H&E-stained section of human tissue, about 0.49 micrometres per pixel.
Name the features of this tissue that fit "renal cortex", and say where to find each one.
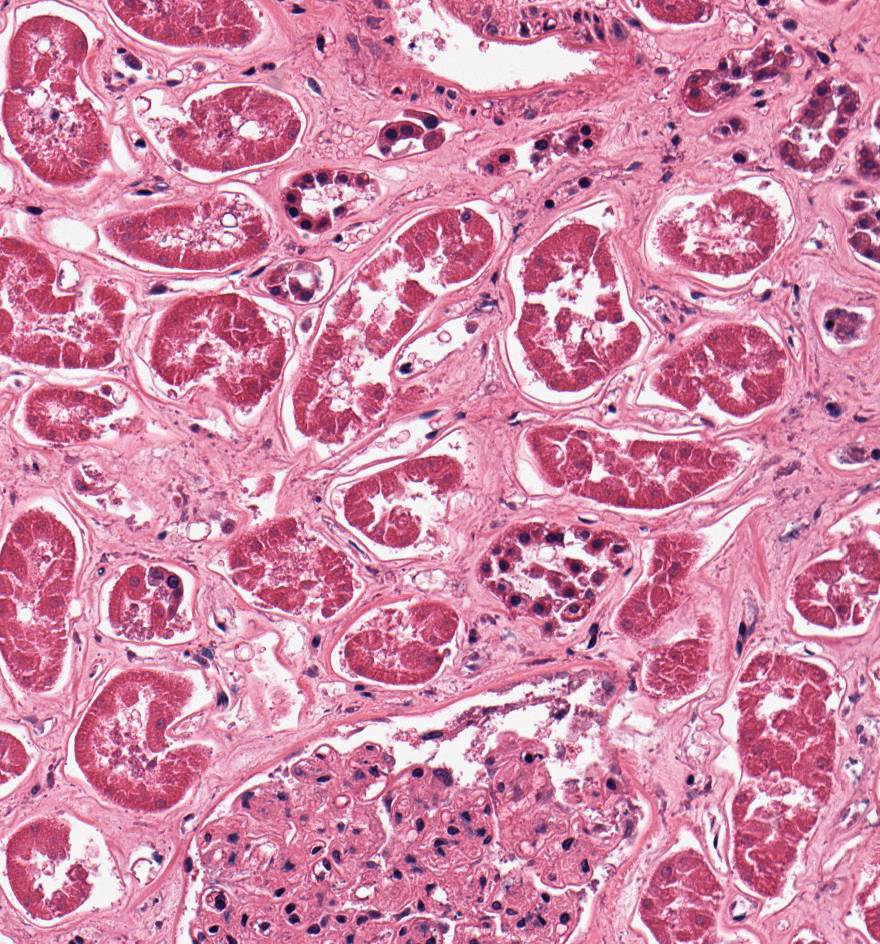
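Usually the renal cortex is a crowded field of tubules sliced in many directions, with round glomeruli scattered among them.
Here most tubules have cells with abundant, deeply eosinophilic, finely granular cytoplasm; the large ones have narrow, star-like lumens with pale vacuolated debris. A few smaller tubules, mainly in the upper and middle field, show paler cytoplasm and distinct round dark nuclei. At bottom centre sits a large rounded cluster of cells with round nuclei and pale pink cytoplasm, a clear space above it.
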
